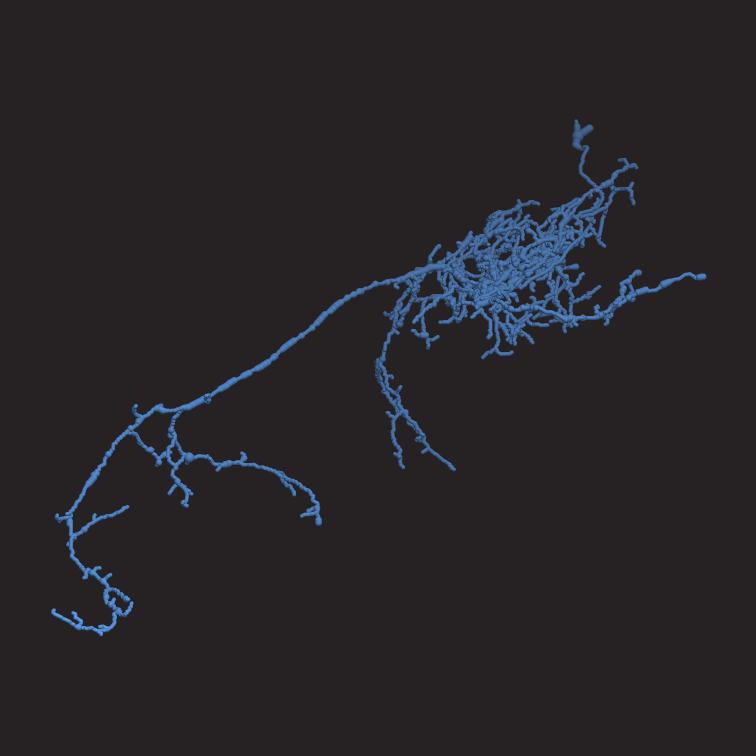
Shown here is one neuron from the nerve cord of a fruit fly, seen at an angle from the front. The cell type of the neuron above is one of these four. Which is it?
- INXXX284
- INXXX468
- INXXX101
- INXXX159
INXXX159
